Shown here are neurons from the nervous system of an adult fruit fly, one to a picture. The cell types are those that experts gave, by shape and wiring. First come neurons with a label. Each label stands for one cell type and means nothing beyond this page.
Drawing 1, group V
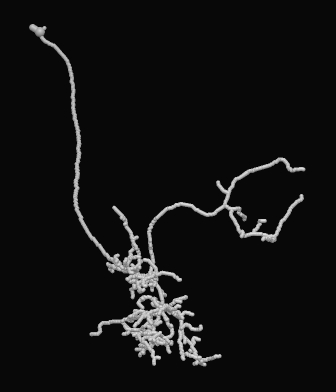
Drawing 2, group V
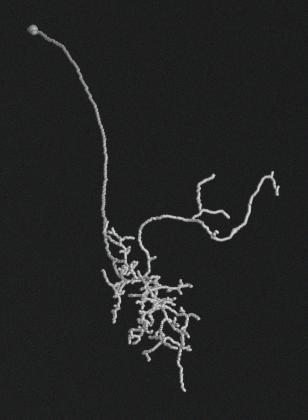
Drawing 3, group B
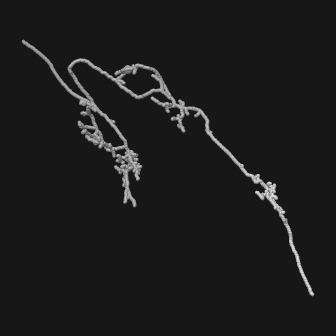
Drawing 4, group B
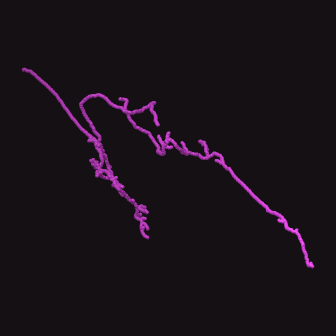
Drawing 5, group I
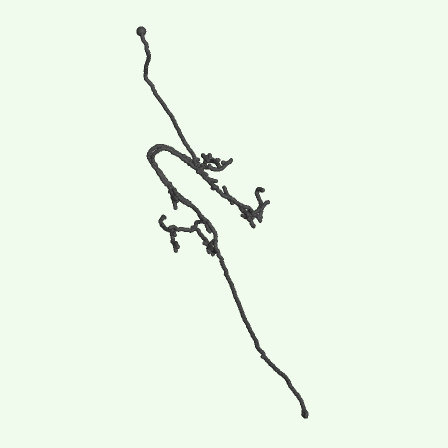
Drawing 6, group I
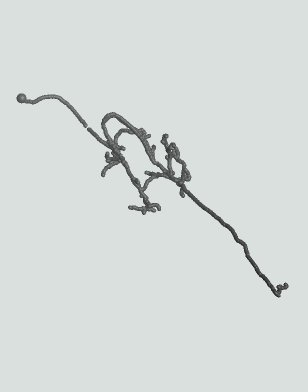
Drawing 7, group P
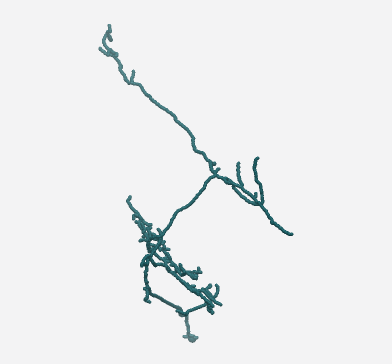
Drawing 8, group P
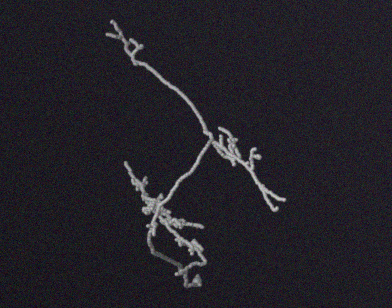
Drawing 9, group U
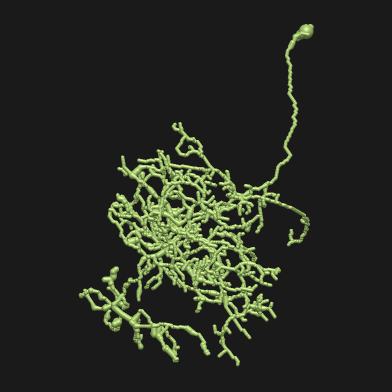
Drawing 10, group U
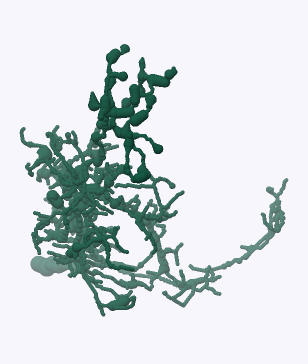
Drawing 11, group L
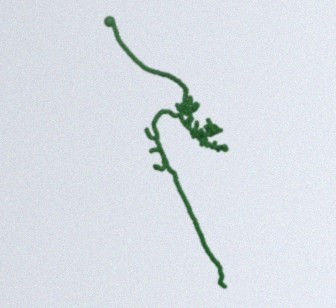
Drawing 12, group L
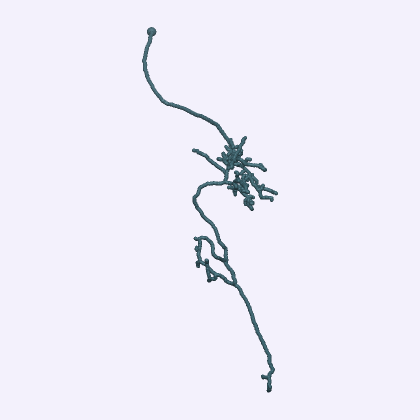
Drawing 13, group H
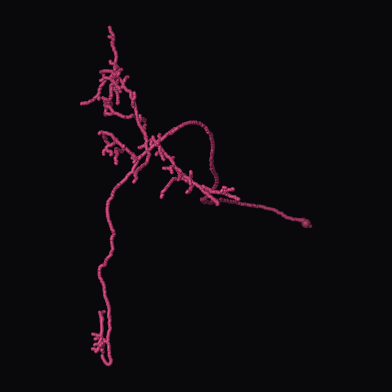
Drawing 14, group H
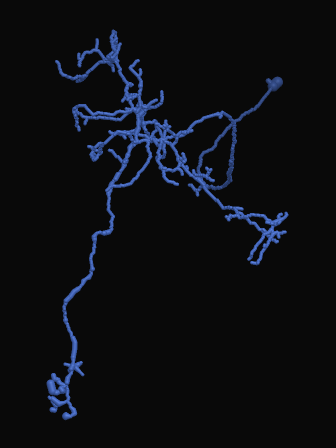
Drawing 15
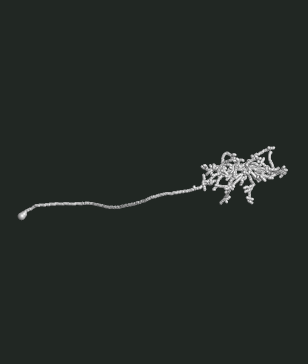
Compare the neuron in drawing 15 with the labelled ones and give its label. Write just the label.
group V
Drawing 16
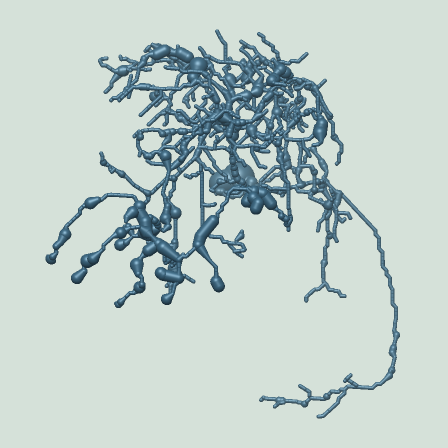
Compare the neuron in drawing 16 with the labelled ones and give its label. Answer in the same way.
group U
